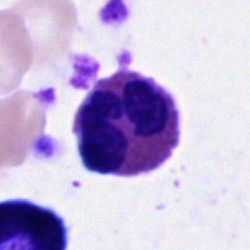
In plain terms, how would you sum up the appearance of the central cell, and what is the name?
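Look first at the edge: the outline is roughly round and smooth. Now the chromatin, which is dark purple and densely clumped. The cytoplasm is pinkish-mauve, and its widest rim sits on the lower right side. This cell is an eosinophil.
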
